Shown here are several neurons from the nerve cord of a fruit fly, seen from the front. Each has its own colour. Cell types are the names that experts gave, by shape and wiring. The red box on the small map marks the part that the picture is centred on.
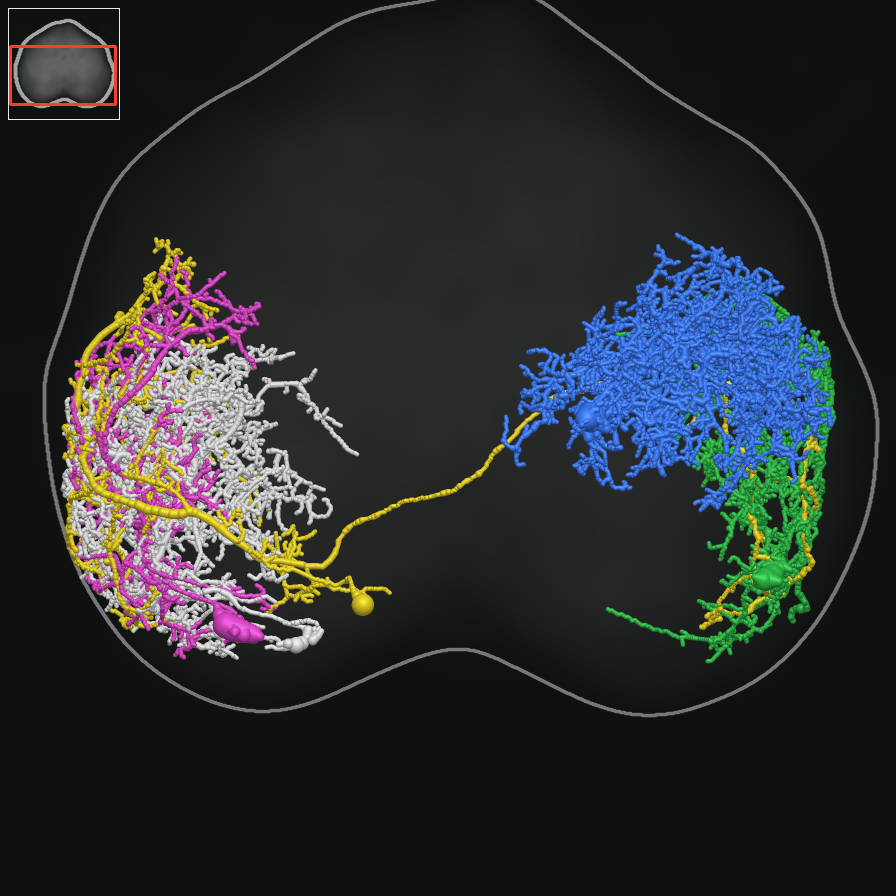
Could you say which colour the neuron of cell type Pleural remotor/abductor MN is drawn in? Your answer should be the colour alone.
green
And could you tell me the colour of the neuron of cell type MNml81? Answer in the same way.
magenta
